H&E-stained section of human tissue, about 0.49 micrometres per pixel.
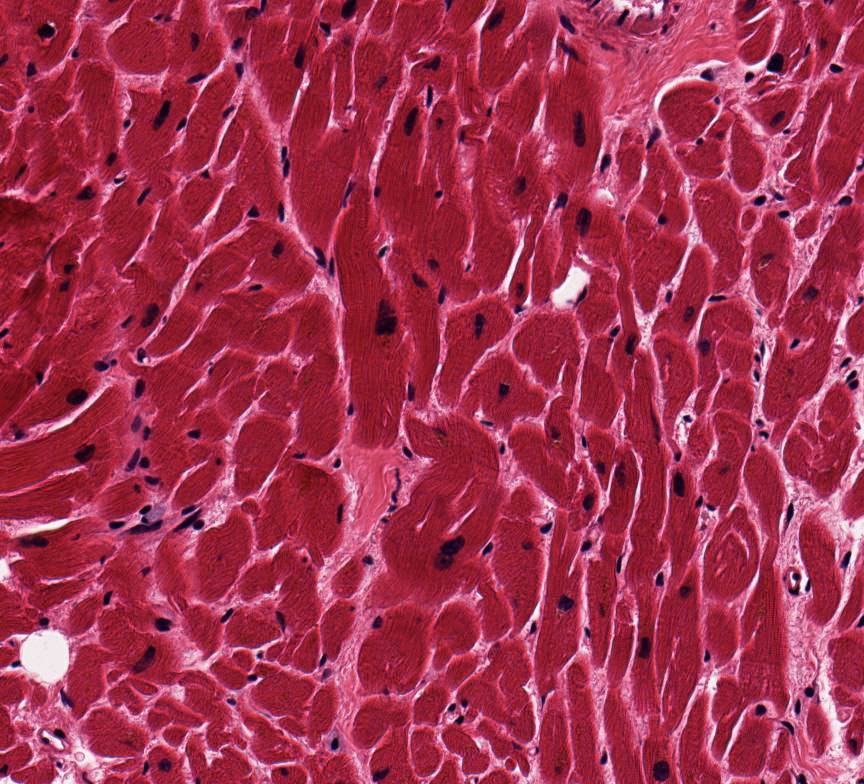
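Left ventricle of the heart. Muscle fibres fill the whole field, cut in mixed planes: some lengthwise, many in cross or oblique section. The fibres branch and join one another instead of lying as separate unbranched cylinders, and each has its nucleus central within the cytoplasm rather than beneath the cell edge. No epithelium or glands are present.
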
